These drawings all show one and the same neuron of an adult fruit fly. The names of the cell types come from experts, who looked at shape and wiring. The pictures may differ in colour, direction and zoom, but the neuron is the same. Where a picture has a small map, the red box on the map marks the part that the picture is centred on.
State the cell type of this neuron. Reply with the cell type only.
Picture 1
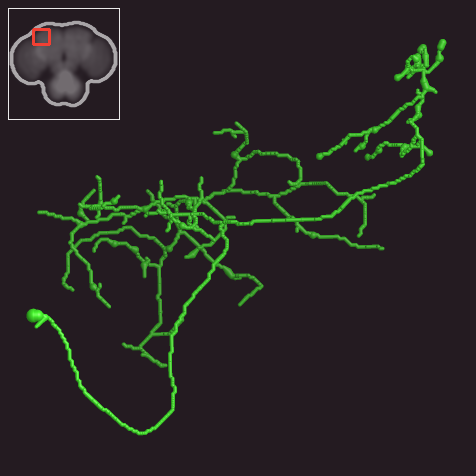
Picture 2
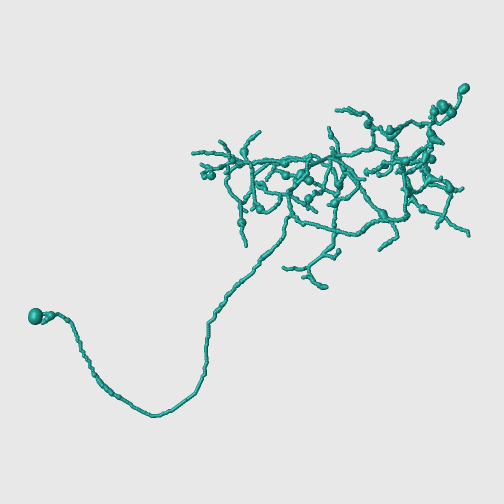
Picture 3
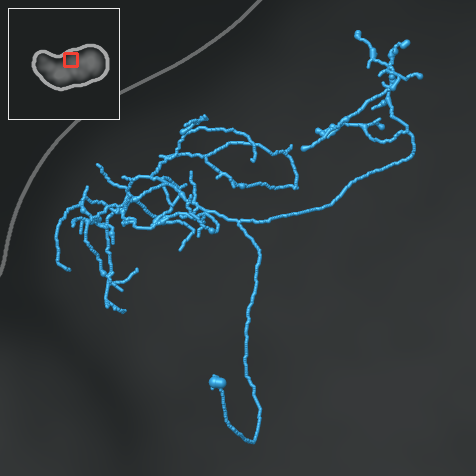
LHAV6a7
